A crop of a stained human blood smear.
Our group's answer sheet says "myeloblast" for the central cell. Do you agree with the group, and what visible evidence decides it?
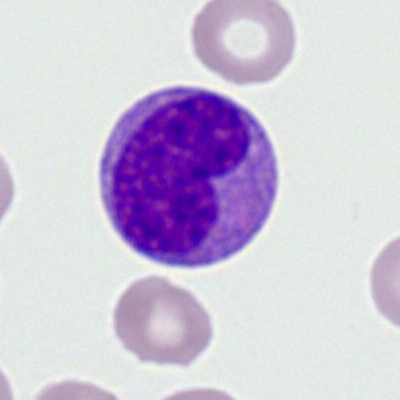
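First, the outline: the cell is round with a smooth, even edge, and its surface has no projections. Next, the nucleus: it is kidney-shaped, with its notch facing right.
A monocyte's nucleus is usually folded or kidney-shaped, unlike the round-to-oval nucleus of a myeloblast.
This feature therefore goes with monocyte and counts against myeloblast. Then the cytoplasm: it is pale pinkish-lilac rather than deep blue, and no vacuoles are seen in it. Last, the surroundings: red cells lie above and below the cell, and none of them touches it. On balance the name myeloblast does not fit, and the cell is a monocyte.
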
